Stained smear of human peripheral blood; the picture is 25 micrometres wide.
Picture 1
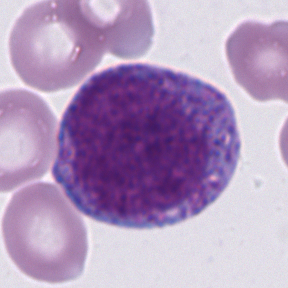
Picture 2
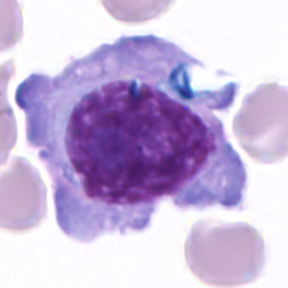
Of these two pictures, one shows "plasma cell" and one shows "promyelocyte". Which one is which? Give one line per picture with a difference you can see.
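Picture 1 shows a promyelocyte: The cell outline is roughly round and smooth.
Picture 2 shows a plasma cell: The cell outline is irregular, with several blunt bulges and projections.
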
